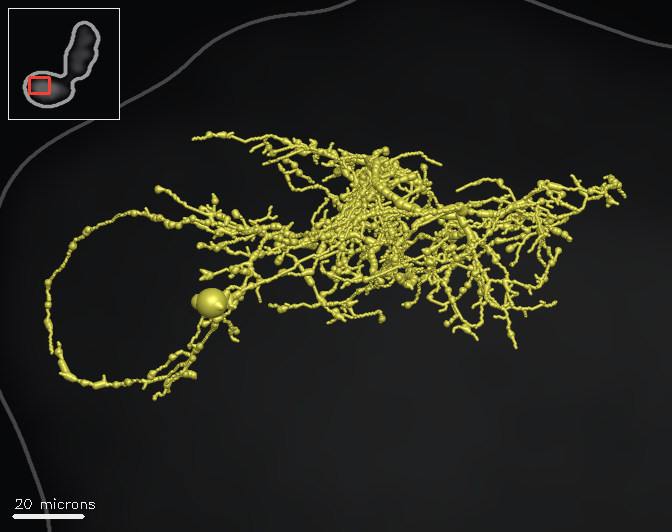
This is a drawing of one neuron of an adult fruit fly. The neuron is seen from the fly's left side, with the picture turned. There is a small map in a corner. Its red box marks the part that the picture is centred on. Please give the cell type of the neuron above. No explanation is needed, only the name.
PLP131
